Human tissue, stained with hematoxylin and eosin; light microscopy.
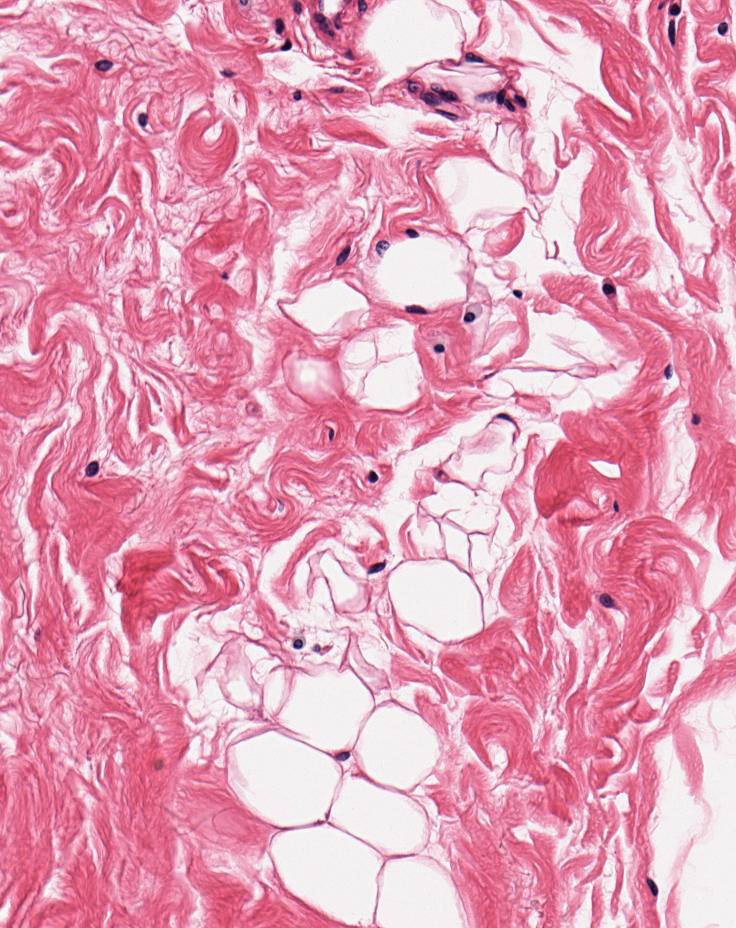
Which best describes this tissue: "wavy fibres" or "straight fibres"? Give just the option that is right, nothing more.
Wavy fibres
